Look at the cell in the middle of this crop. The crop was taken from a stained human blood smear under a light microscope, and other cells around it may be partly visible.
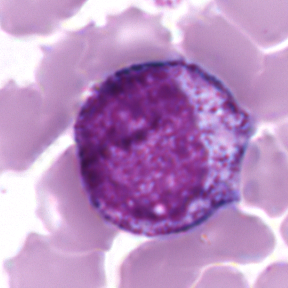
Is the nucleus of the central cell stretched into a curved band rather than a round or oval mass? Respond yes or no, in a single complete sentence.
No, the nucleus has not been drawn out into a band and is a compact round or oval mass.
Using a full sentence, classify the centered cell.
Seen at the centre of the crop is a myelocyte.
